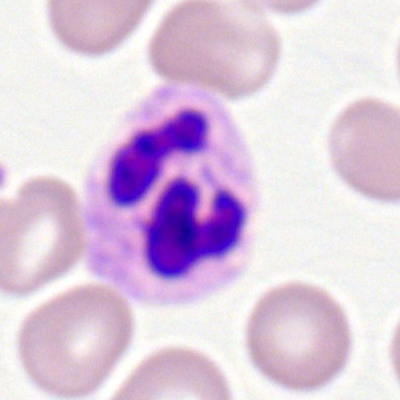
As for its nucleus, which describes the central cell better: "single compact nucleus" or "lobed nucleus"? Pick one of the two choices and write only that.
Lobed nucleus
